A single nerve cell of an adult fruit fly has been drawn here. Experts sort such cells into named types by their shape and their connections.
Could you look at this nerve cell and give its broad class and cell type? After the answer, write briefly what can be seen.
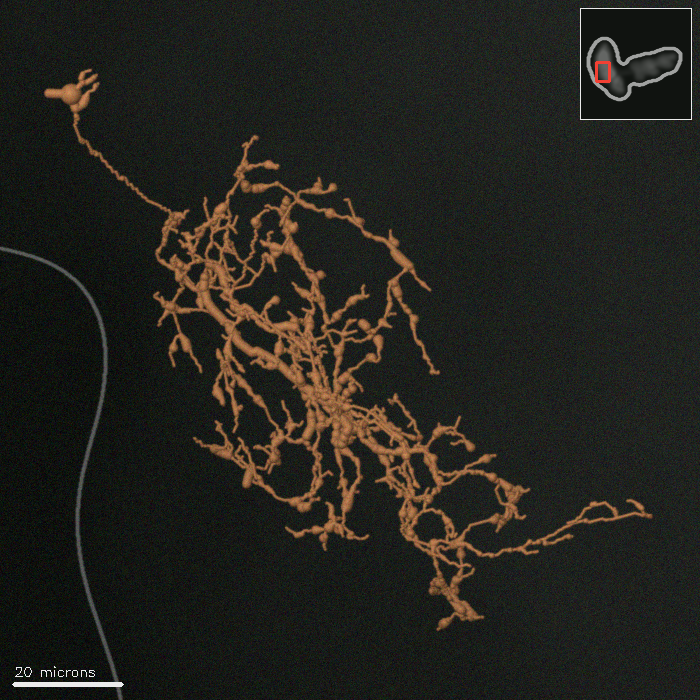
Its broad class is central-brain intrinsic neuron. Its cell type is GNG187. It is in the brain and does not reach the nerve cord. Its cell body lies at the upper left of the picture. By the scale bar it is about 110 microns wide in this view.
